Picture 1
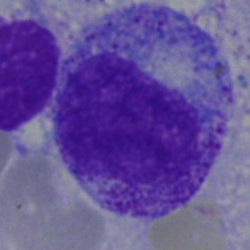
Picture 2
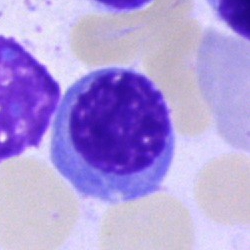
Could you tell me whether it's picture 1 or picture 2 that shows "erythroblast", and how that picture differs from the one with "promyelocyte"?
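That's a promyelocyte in picture 1 and an erythroblast in picture 2. Both are smoothly rounded, and in both the nucleus is off-centre, toward the lower left in the promyelocyte and toward the upper right in the erythroblast. The promyelocyte's chromatin is dark purple and finely granular rather than in coarse blocks.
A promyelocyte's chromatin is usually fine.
Its pale blue-grey cytoplasm is widest on the upper right and carries scattered reddish-purple granules, though no vacuoles. The erythroblast has no granules in its cytoplasm, whose rim is widest at the lower left.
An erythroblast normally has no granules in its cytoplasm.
Its chromatin is dark purple with many small pale spots.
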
